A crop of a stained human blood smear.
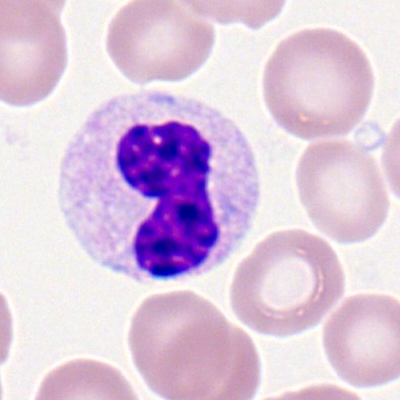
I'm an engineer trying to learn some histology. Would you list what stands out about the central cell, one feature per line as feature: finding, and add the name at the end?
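Nucleus: pinched in near its middle into an upper and a lower part
Chromatin: dark purple, coarsely clumped
Cytoplasm: abundant, pale pinkish-lilac
Granules: fine, faint, pinkish, filling the cytoplasm
Name: band neutrophil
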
